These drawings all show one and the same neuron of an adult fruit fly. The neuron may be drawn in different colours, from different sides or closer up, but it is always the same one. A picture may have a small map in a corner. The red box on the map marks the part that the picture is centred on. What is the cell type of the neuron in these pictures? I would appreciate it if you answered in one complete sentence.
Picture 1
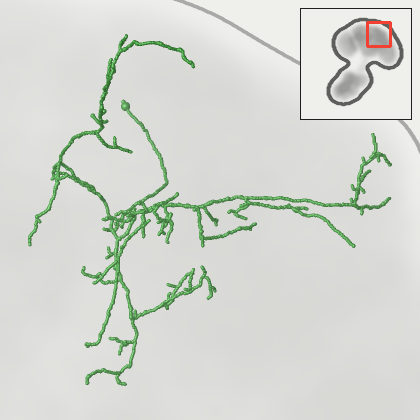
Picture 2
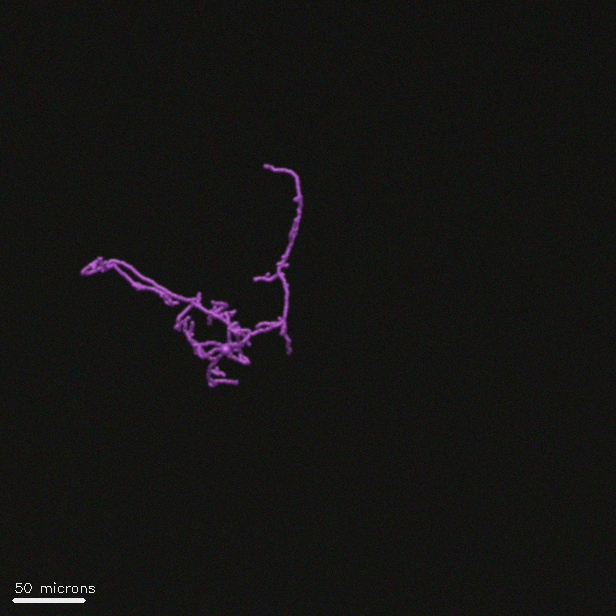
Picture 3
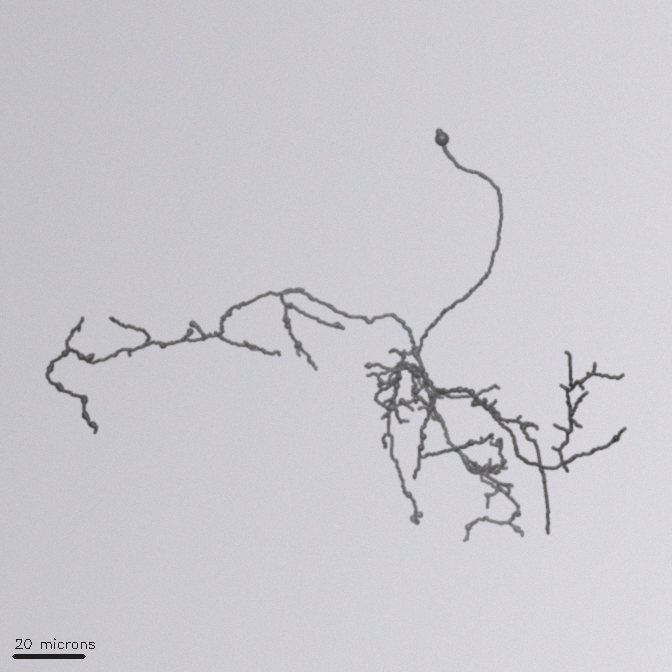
The neuron belongs to cell type CL166.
